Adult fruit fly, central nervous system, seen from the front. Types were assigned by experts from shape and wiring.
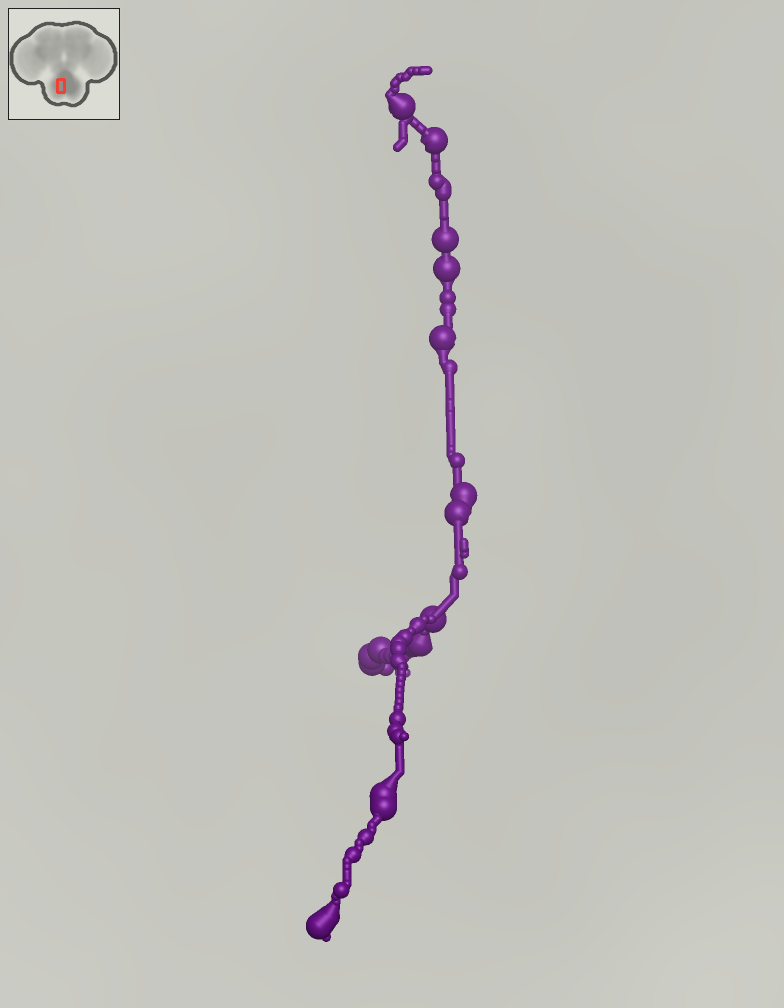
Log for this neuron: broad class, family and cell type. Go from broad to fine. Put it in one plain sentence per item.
A sensory neuron entering the nerve cord of class mechanosensory proprioceptive, type SNpp50.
